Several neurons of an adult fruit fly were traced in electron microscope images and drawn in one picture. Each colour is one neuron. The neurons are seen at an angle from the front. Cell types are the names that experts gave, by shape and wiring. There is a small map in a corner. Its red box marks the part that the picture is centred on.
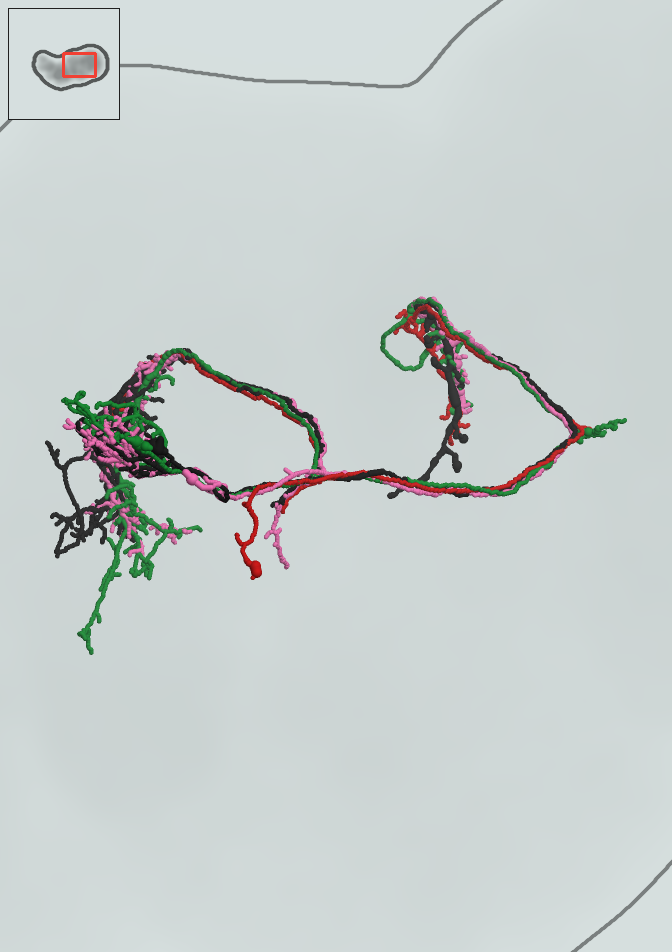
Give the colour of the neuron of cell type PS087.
red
